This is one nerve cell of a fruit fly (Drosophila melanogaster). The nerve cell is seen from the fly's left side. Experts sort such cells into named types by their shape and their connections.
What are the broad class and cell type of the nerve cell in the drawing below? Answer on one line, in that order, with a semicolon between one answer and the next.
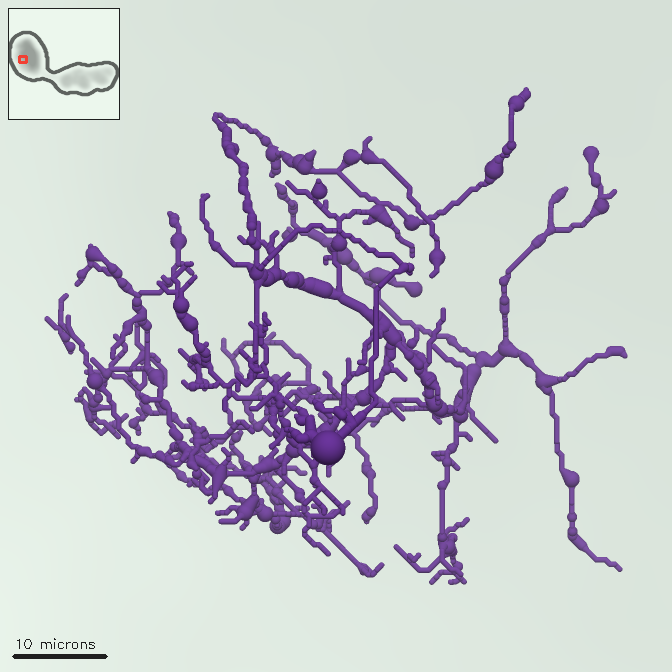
central-brain intrinsic neuron; CB0926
